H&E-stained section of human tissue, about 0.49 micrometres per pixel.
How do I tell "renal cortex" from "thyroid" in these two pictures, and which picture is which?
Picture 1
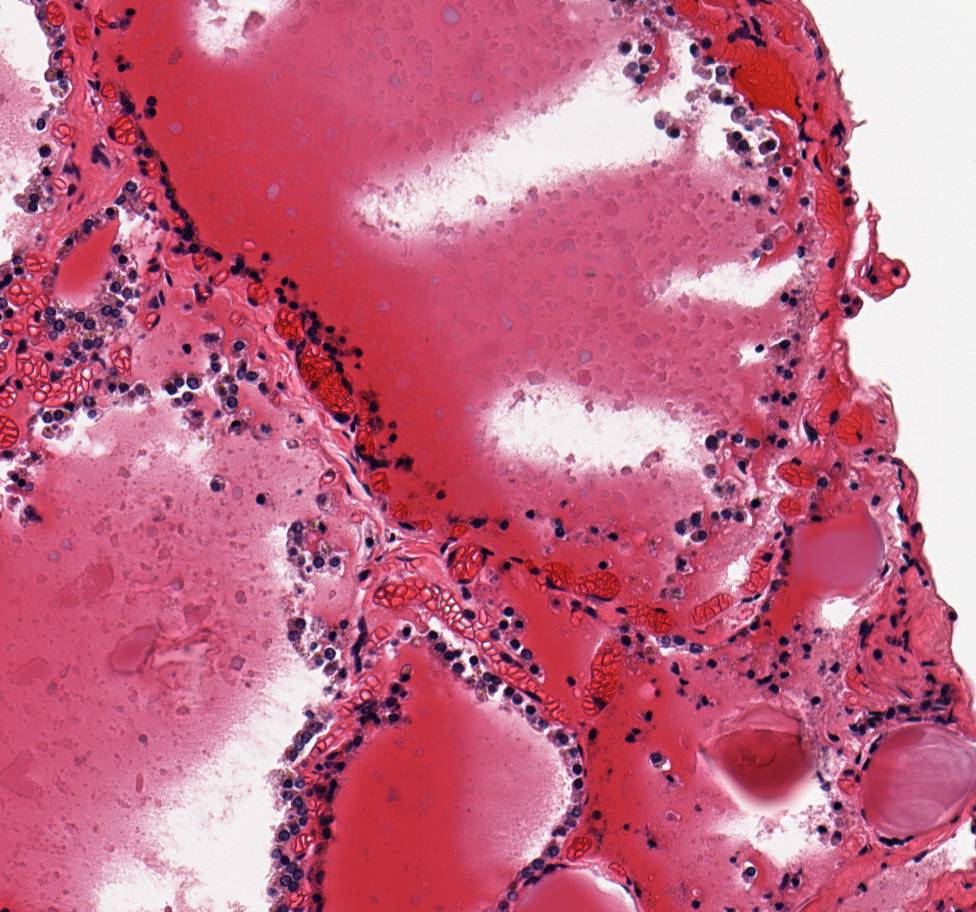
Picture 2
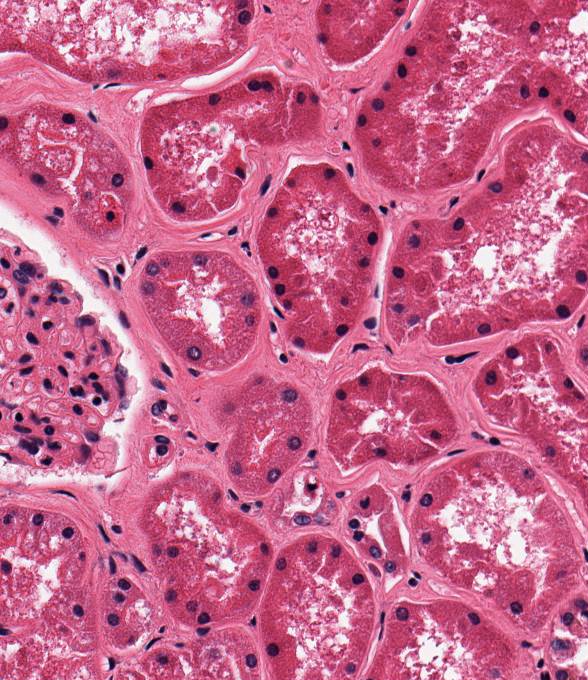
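The thyroid is in picture 1, the renal cortex in picture 2. The thyroid consists mostly of large rounded spaces filled with homogeneous pink material, separated by thin cellular partitions and lined by a single layer of flattened to low cuboidal cells with small dark round nuclei. The renal cortex consists instead of closely packed tubules cut in round to oval cross-section, lined by a single layer of cells with abundant deep pink granular cytoplasm and round dark nuclei lying toward the basal side. The thyroid has scant tissue between its spaces and no fat cells, whereas thin bands of pale pink fibrous stroma with scattered elongated dark nuclei separate the tubules.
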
